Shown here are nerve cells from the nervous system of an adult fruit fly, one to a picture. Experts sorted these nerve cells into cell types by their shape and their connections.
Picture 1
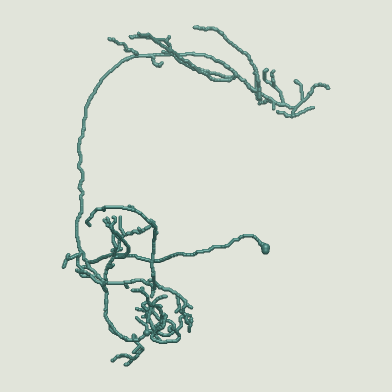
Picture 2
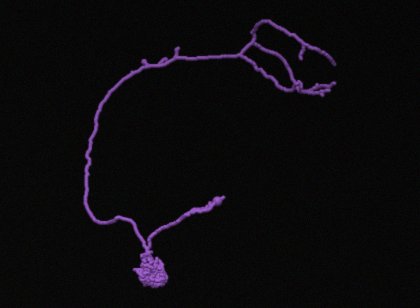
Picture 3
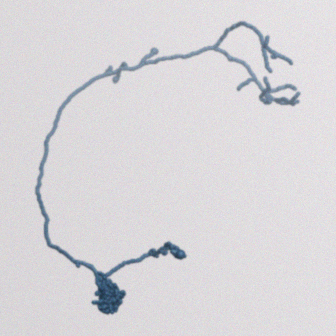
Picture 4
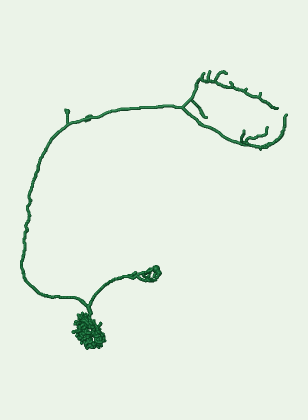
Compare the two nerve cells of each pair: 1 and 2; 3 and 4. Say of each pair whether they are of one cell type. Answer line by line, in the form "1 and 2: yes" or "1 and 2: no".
1 and 2: no
3 and 4: yes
